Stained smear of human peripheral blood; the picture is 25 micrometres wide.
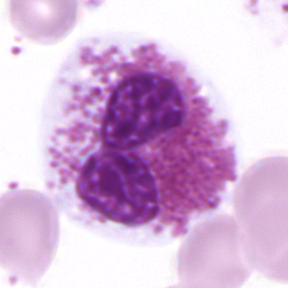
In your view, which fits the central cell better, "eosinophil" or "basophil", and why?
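Eosinophil. Deciding: nucleus visible, chromatin dark purple and coarsely clumped with small paler gaps; no nucleoli in either lobe.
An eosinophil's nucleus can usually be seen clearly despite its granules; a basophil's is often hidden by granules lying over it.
Granules densest on right; pale, nearly granule-free cytoplasmic margin along upper left edge.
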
